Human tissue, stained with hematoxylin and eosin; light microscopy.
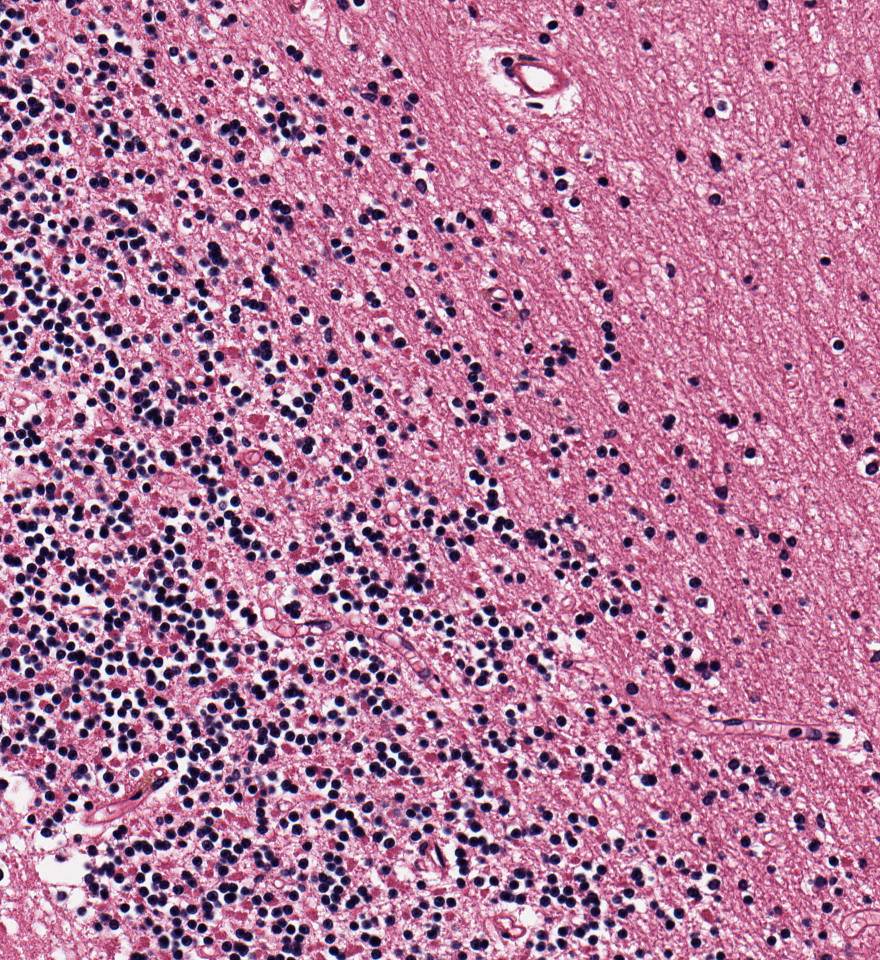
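Cerebellum, H&E. Lower left: densely cellular zone of small, round, uniform, darkly staining nuclei with very scant visible cytoplasm, small irregular pink islands scattered among them. Upper right: pale pink fibrillary zone with sparse, scattered small round nuclei. Border between the zones runs diagonally.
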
